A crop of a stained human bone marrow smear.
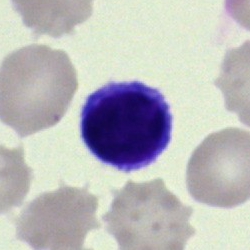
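Lymphocyte, the round-outlined cell at the middle of the smear. The nucleus fills almost the whole cell, and its chromatin is dense and dark purple throughout. No distinct rim of cytoplasm is visible around the nucleus.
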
